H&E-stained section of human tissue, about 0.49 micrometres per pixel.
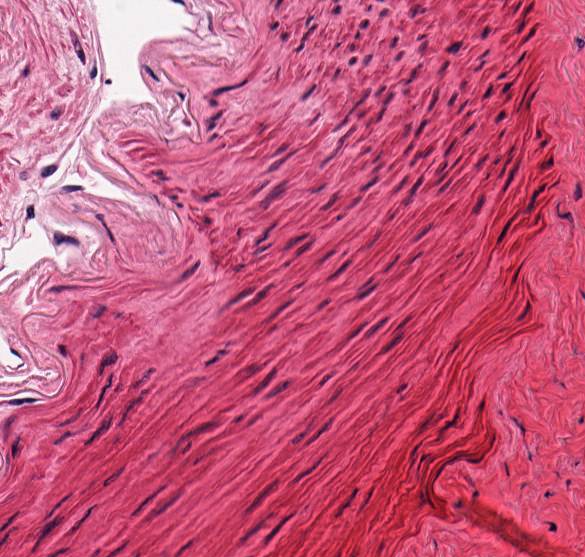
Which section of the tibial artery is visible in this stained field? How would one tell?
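The part shown is tunica media. On position: a broad band of smooth muscle sweeps diagonally from lower left to upper right. On cells: they lie parallel along the band, with elongated, cigar-shaped nuclei. On the edge: a layer of deep red, wavy fibres runs along the band's right side.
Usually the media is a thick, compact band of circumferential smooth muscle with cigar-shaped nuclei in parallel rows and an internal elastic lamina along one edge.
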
